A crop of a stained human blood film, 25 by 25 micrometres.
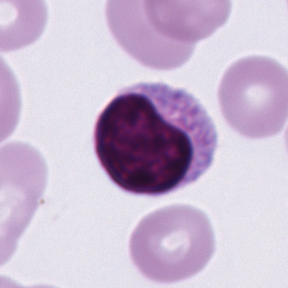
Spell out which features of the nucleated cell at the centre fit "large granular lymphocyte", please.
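Taking the features in turn, the nucleus comes first: it lies toward the lower left of the cell.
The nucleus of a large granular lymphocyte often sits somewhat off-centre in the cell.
That position therefore goes with a large granular lymphocyte. The nucleus measures about 9 by 8 micrometres, fills about 60% of the cell's area and has dark, coarsely clumped chromatin. The whole cell is about 10 micrometres across, roughly 1.5 times as wide as a red cell lying whole in the picture. Next, the cytoplasm forms a crescent on the upper right side, with fine purple granules scattered through it.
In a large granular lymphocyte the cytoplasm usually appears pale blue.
Here it is pale lilac instead, so its colour does not go with the name.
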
